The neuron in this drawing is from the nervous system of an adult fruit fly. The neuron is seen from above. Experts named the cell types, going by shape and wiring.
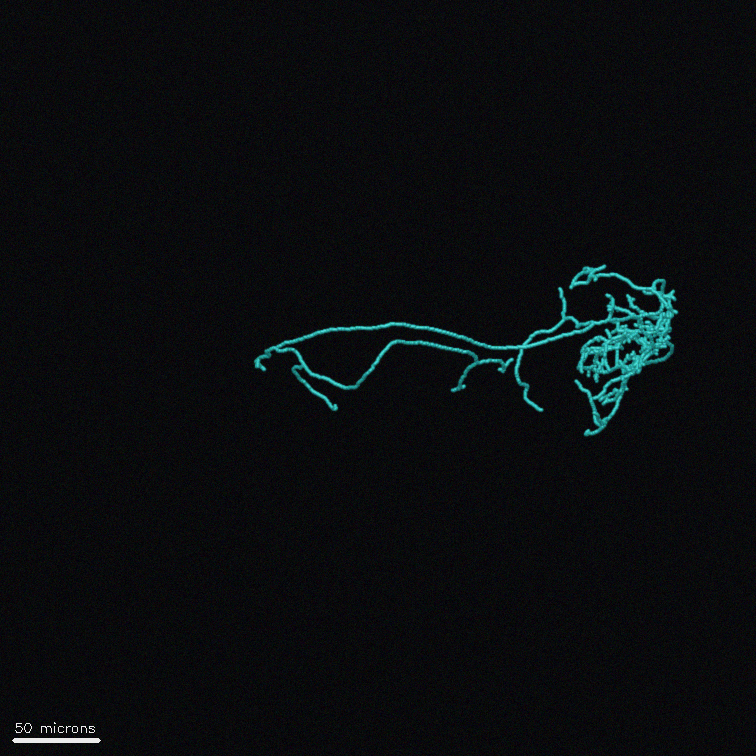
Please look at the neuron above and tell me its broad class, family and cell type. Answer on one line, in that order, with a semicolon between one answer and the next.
central-brain intrinsic neuron; hemilineage VLPl&p2_lateral; AVLP121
